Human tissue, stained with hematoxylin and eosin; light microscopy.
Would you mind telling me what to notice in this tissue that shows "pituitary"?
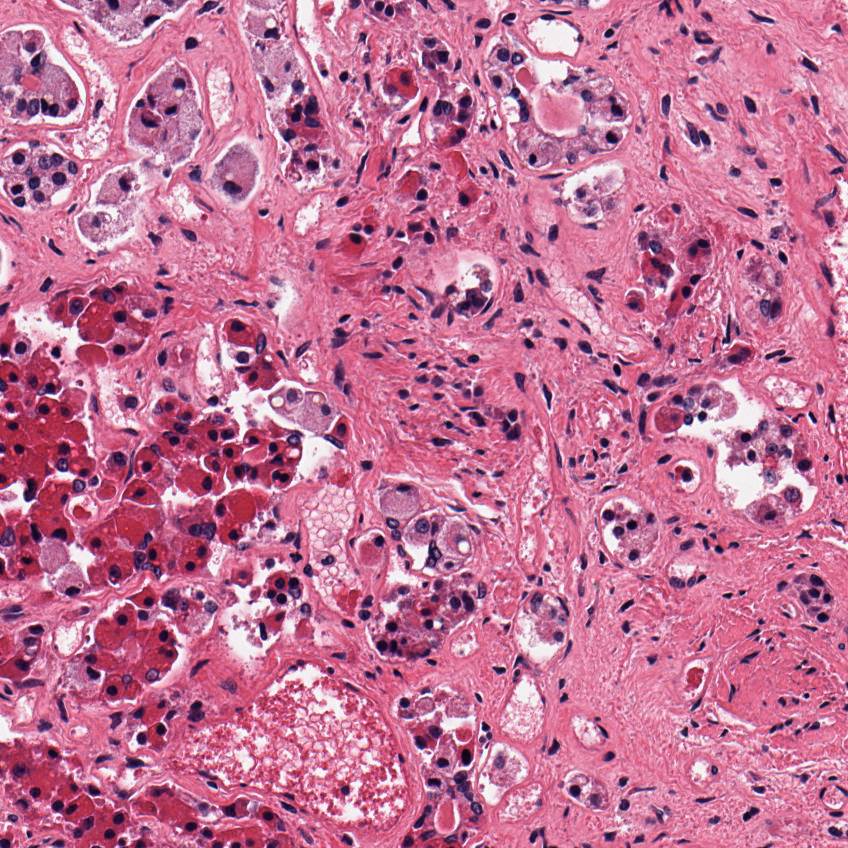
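This is pituitary. Checking first what fits: at the lower left the cells are closely packed and have bright red granular cytoplasm, which matches acidophils.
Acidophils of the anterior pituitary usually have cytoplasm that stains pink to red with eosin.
Next, the layout: the cells sit in small rounded nests and clusters divided by strands of pink fibrous stroma, and small clear gaps separate many nests from the stroma around them. Last, the right side, where the stroma is broadest and holds many spindle-shaped nuclei.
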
